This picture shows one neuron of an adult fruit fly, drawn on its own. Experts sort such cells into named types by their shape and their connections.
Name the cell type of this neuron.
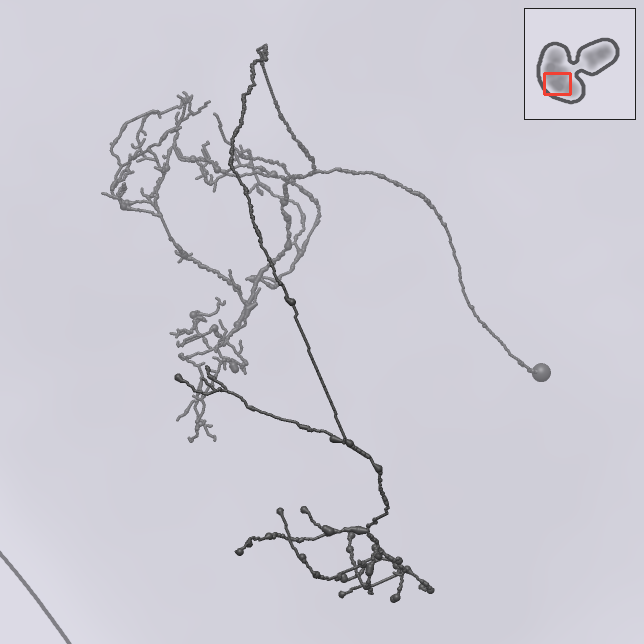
M_lvPNm42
